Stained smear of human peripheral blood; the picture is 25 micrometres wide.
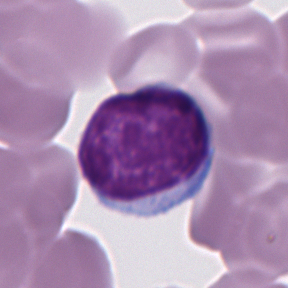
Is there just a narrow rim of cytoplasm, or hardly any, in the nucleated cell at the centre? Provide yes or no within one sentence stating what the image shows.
Yes, it is a narrow rim of cytoplasm that surrounds the nucleus.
